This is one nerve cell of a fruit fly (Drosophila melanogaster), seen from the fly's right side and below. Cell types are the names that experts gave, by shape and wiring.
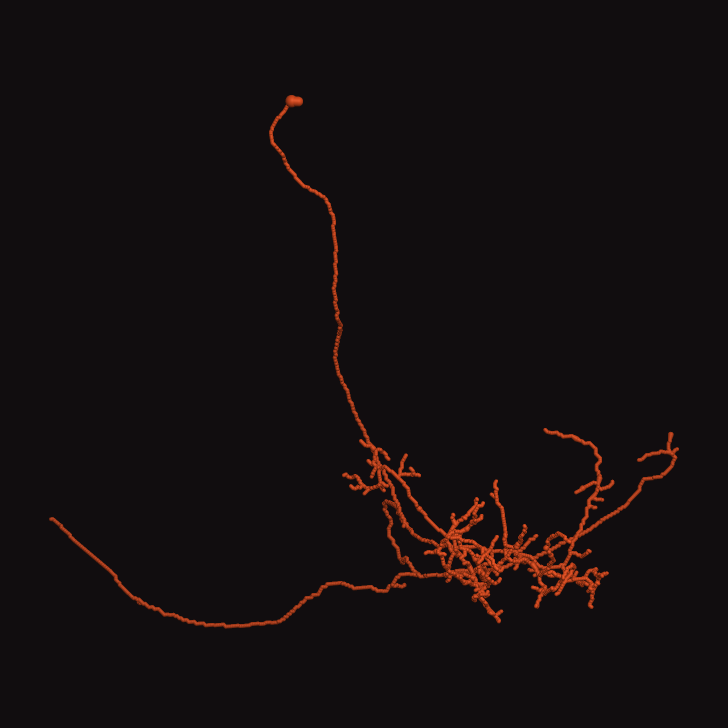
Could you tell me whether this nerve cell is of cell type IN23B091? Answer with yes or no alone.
yes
